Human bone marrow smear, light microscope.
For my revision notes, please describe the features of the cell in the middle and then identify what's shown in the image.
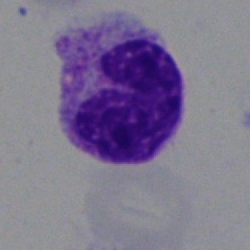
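A deep cleft enters the nucleus from the left side and gives it a folded shape. Its chromatin is dark purple and coarsely clumped, broken by small paler patches. Lilac cytoplasm lies mostly to the upper left of the nucleus, with fine purplish granules scattered through it. The cell is a band neutrophil.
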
